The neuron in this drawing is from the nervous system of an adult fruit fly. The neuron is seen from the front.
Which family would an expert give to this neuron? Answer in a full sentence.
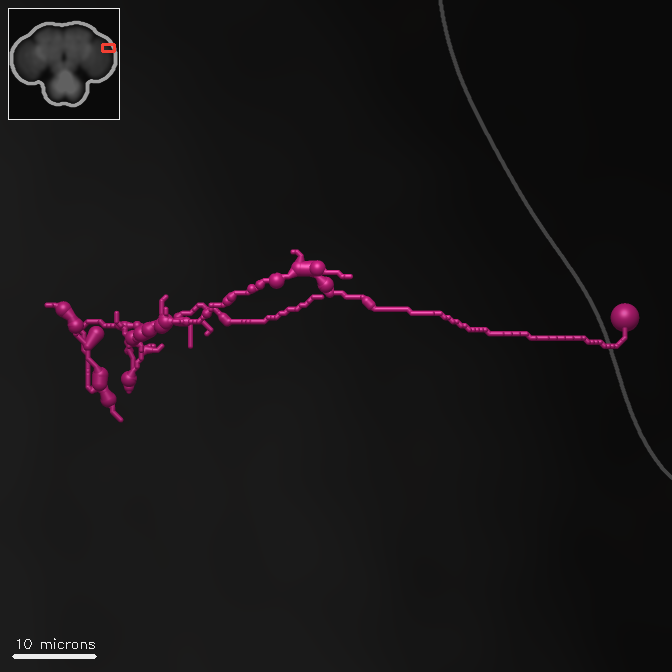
The family is Mi.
